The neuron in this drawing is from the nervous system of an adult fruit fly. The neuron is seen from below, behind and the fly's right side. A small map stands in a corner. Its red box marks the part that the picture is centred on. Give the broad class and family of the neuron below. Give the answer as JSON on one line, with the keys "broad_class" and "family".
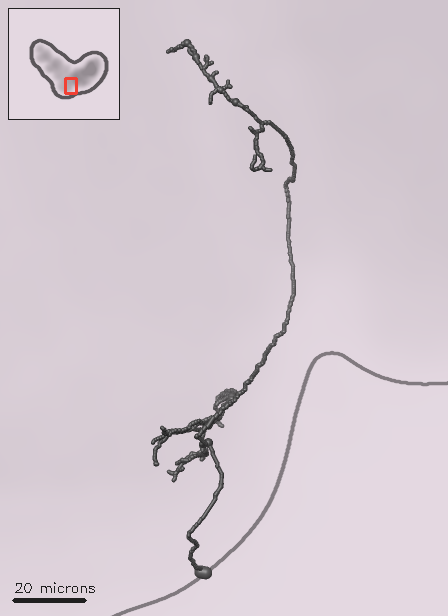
{"broad_class": "optic-lobe intrinsic neuron", "family": "Tm"}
